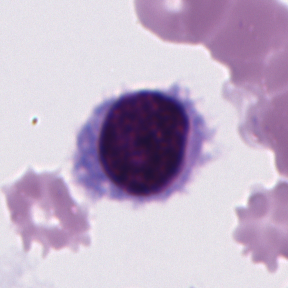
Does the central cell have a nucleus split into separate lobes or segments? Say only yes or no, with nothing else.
No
